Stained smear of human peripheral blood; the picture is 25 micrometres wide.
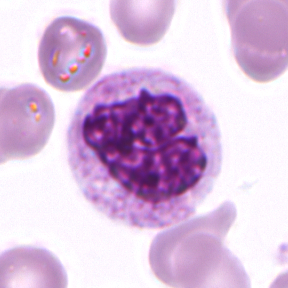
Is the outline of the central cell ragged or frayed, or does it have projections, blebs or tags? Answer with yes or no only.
No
